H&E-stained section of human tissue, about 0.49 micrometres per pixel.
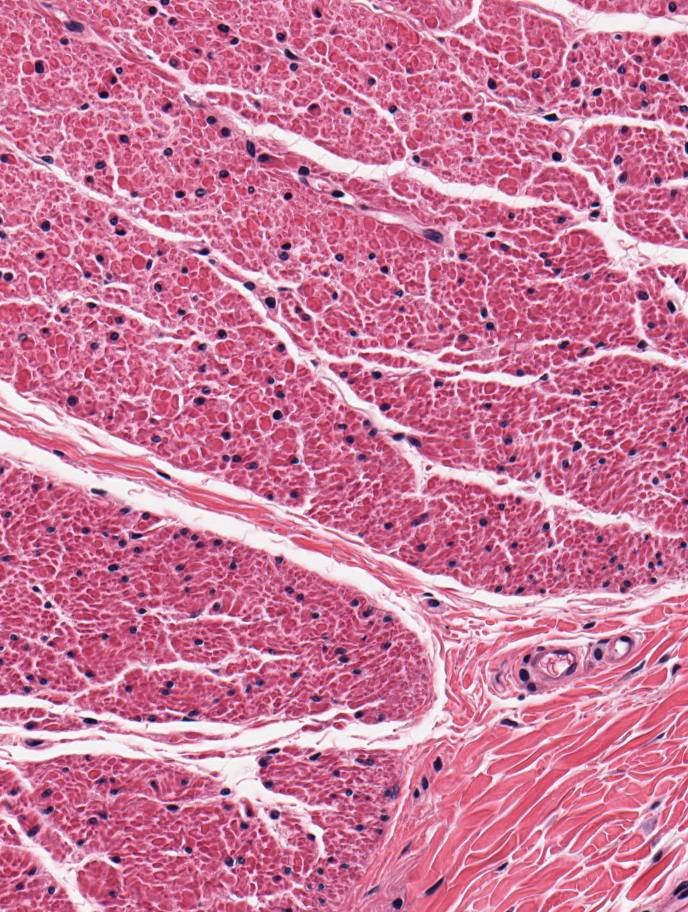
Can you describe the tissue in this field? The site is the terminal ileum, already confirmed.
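Cross-cut cell profiles: small, tightly packed polygons of pink cytoplasm. Septa: thin strands of pale connective tissue between the bundles, running mostly diagonally from upper left to lower right. Clefts: white and empty, splitting the tissue between and within the bundles; a separation artefact of the section. Absent from the whole field: epithelium, glands, fat cells.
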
